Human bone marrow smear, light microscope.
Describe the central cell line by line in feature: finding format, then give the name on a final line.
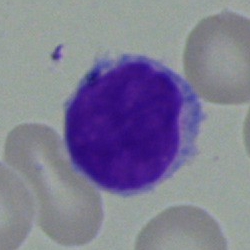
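Cytoplasm: thin rim, widest on the right side.
Granules: none seen.
Right edge: small ragged cytoplasmic projections.
Upper left: small purple fragment lying apart from the cell.
Identity: lymphocyte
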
